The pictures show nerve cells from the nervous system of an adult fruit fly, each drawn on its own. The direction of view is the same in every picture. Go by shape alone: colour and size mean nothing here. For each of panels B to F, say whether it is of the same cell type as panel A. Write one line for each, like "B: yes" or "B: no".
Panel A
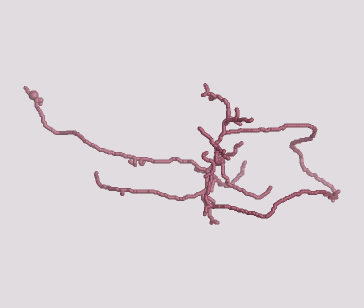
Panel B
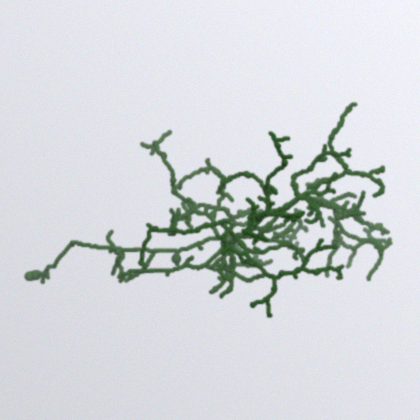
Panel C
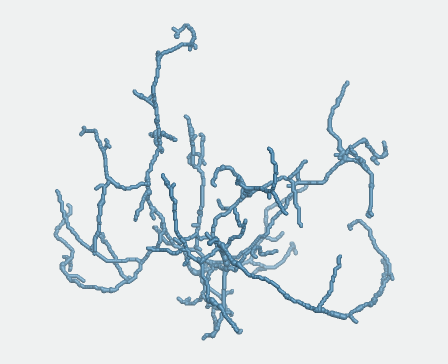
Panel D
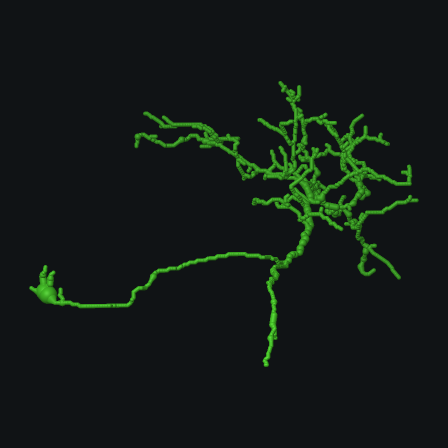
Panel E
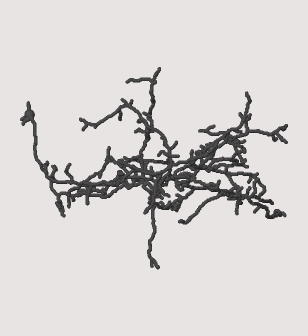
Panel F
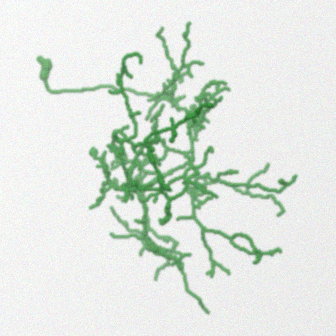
B: yes
C: yes
D: no
E: yes
F: no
